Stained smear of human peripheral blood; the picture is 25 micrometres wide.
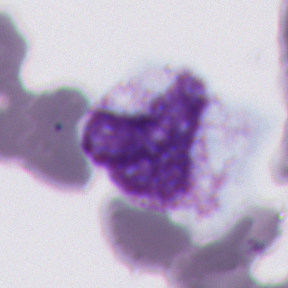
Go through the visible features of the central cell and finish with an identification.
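To begin, the nucleus lies toward the left side of the cell, a single irregular mass not split into separate lobes. Its chromatin is dark purple with small paler patches, and fine pink-purple granules are scattered through the cytoplasm. This one is a segmented neutrophil.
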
